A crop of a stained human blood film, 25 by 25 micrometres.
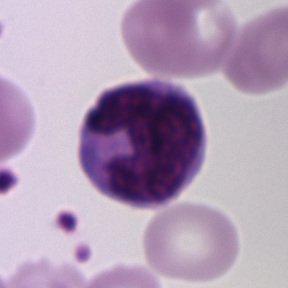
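Monocyte in the middle of a stained blood smear. Notice its roughly round outline, with a few slightly flattened sides. The nucleus fills most of the cell, and its notch opens toward the left. Look closely at the chromatin: coarse, clumped into dark purple masses.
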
